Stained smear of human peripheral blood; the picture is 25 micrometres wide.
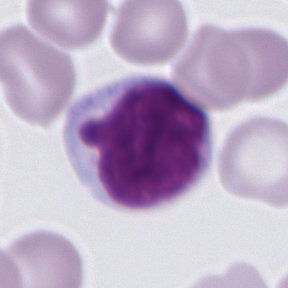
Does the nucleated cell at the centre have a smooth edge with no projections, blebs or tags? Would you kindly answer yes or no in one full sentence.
Yes, the cell does have a smooth edge free of projections, blebs or tags.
